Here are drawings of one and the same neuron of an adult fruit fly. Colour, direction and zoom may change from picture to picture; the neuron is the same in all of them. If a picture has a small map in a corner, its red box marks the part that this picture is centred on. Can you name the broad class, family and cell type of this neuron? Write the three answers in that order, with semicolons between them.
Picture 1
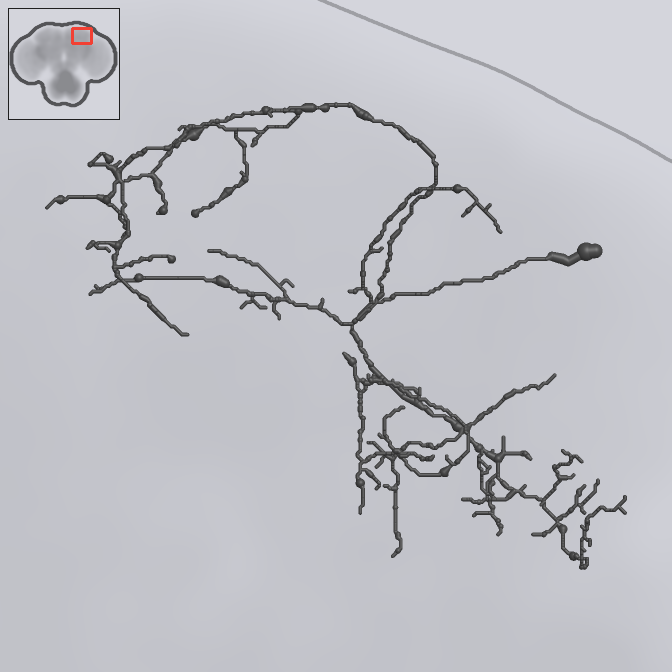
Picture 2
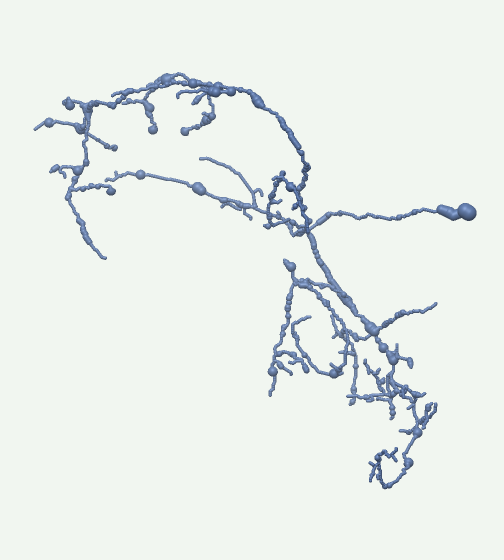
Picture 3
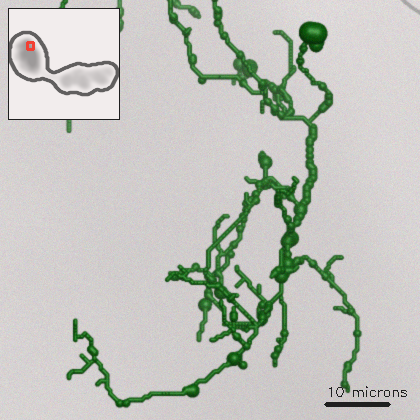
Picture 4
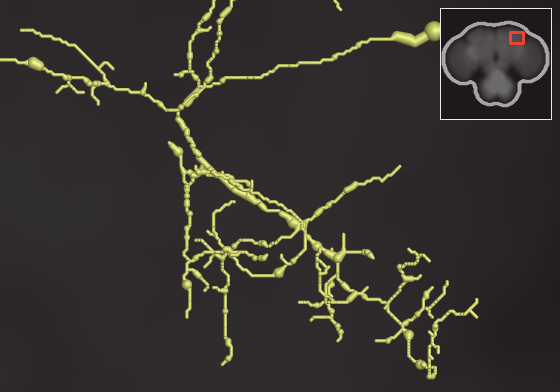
central-brain intrinsic neuron; hemilineage LHp2; LHPV6h1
